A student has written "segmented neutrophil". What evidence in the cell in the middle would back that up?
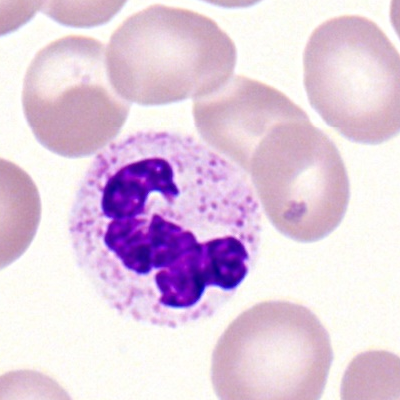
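Taking the nucleus first, it is divided into several lobes. Next, the chromatin is dark purple and coarsely clumped.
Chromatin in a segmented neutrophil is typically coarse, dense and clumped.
The clumped chromatin here fits that. Then the cytoplasm, which is abundant and pale pink. Small violet-pink granules are scattered through it.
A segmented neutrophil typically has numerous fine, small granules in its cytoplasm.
The small granules here agree with that. None of these features is at odds with a segmented neutrophil.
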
